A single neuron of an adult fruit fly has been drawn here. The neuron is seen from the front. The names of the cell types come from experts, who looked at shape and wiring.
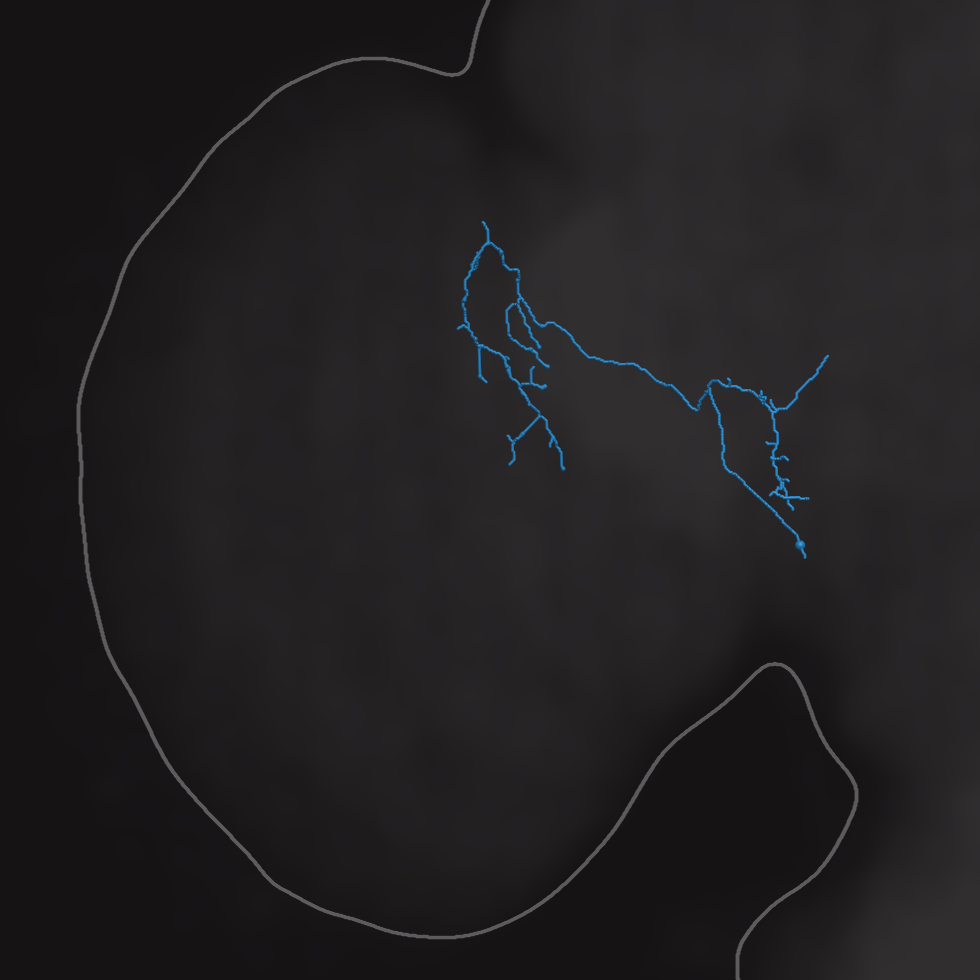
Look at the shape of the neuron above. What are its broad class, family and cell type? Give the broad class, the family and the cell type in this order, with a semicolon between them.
visual centrifugal neuron; LPT; LPT111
